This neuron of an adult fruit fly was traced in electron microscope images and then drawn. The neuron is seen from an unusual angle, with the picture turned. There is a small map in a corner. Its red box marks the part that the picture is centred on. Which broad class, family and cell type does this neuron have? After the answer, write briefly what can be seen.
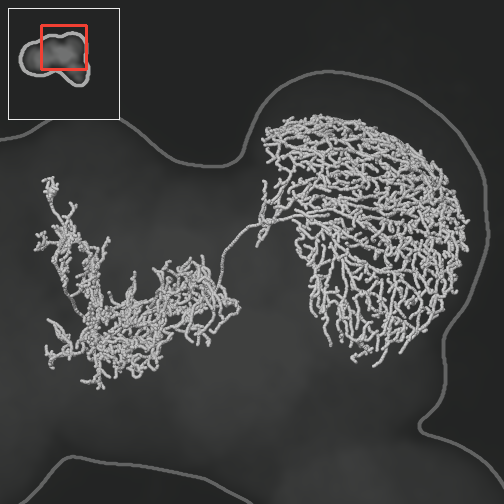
Its broad class is visual centrifugal neuron. Its family is OA. It is of cell type OA-AL2i4. The picture shows more than a hundred branch ends. As drawn here it is wider than it is tall.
